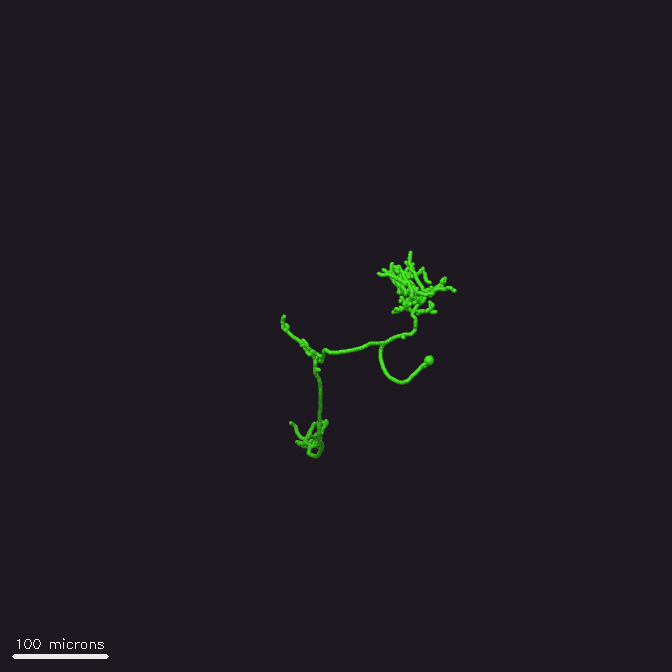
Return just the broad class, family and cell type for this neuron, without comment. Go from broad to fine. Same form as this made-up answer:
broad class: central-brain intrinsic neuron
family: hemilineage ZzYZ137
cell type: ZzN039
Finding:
broad class: descending neuron
family: hemilineage LB7
cell type: DNg36_a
